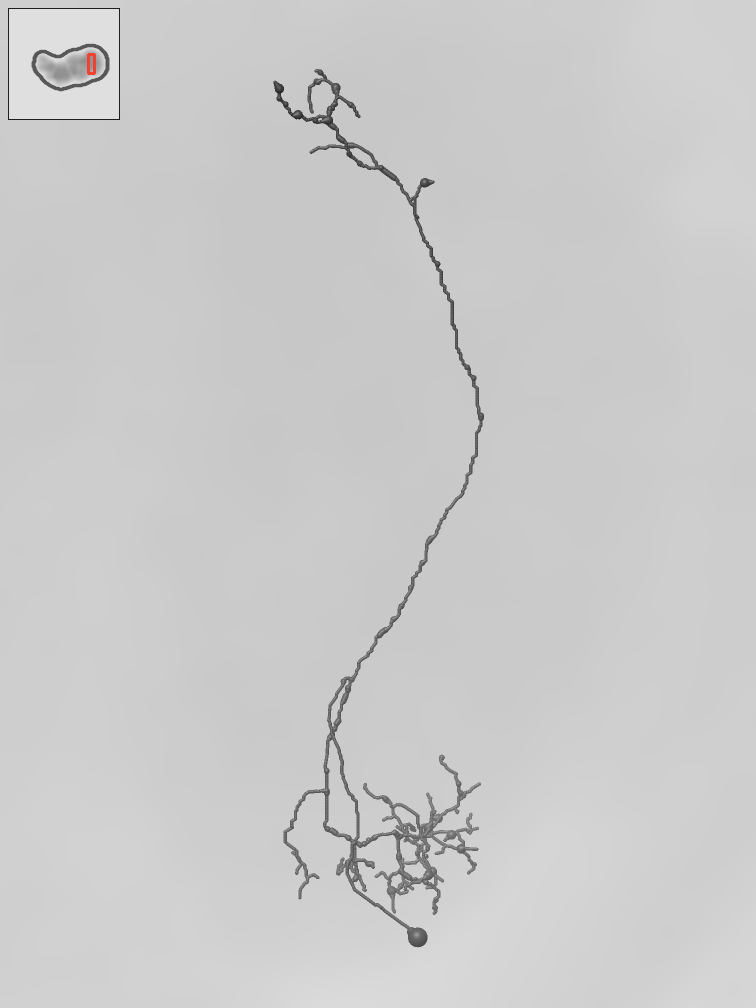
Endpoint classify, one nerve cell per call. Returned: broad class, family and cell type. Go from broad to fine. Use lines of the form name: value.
broad class: visual projection neuron
family: LoVP
cell type: LoVP7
